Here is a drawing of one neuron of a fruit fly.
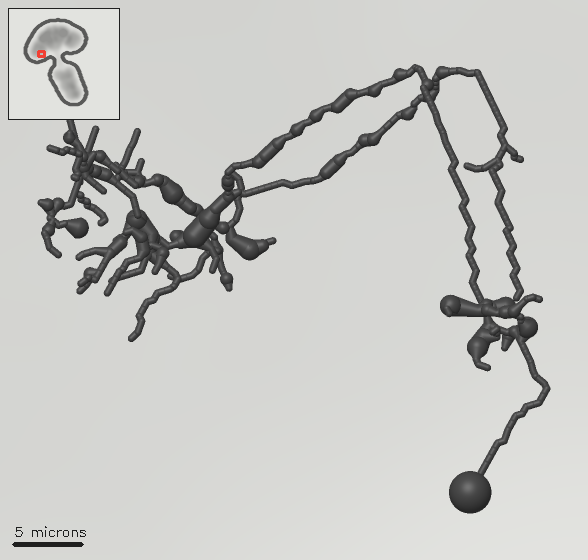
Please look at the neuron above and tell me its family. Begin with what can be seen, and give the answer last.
It lies in the brain. The cell body is at the lower right of the picture. Dozens of branch ends can be seen. Its broad class is optic-lobe intrinsic neuron. The family is T.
